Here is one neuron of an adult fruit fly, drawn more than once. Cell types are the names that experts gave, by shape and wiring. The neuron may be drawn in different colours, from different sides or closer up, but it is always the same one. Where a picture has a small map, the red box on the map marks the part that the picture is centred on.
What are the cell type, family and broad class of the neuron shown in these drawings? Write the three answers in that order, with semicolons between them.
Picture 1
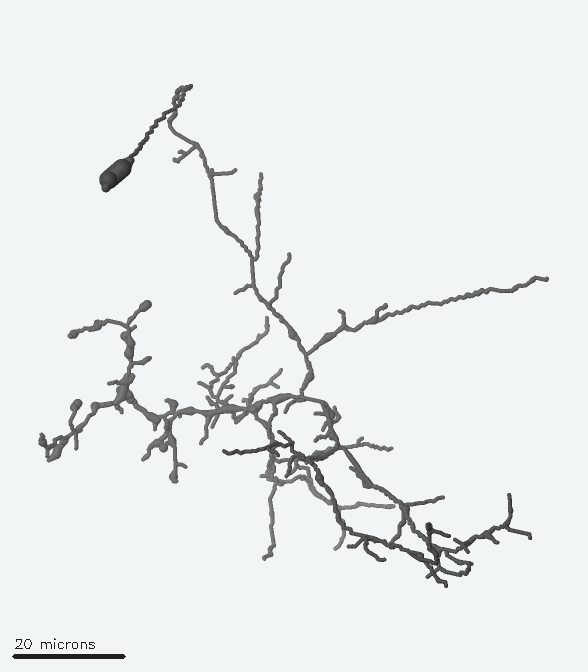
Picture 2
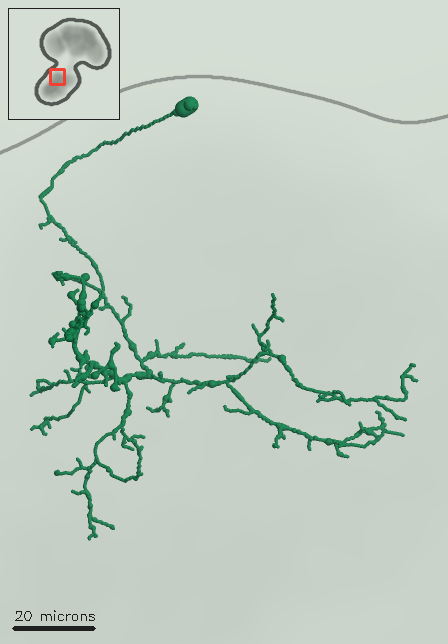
IN19A124; hemilineage 19A; nerve-cord intrinsic neuron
